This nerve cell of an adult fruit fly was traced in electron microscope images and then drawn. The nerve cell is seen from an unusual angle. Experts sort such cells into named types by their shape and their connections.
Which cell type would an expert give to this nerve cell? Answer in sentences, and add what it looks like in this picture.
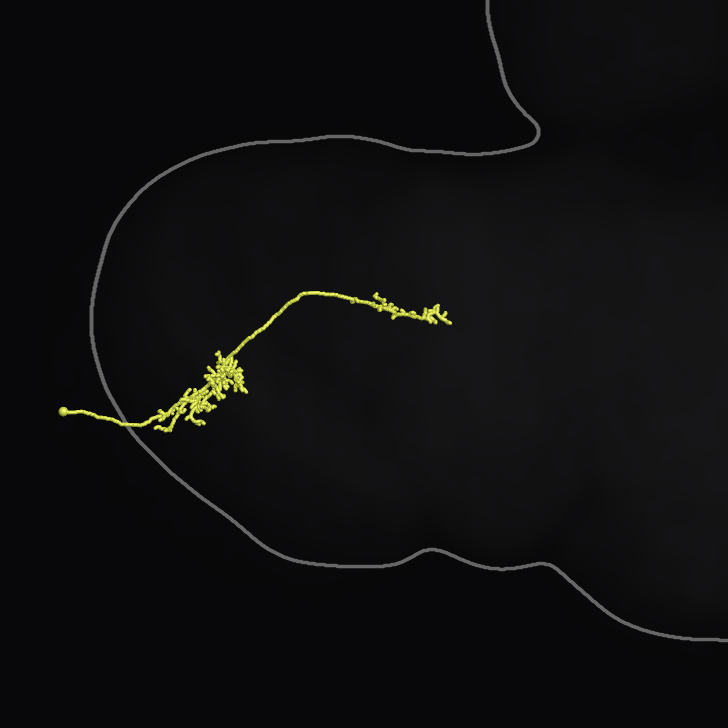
The cell type is Tm37. It is an optic-lobe intrinsic neuron. The cell body is on the left of the picture. As drawn here it is more than twice as wide as it is tall.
